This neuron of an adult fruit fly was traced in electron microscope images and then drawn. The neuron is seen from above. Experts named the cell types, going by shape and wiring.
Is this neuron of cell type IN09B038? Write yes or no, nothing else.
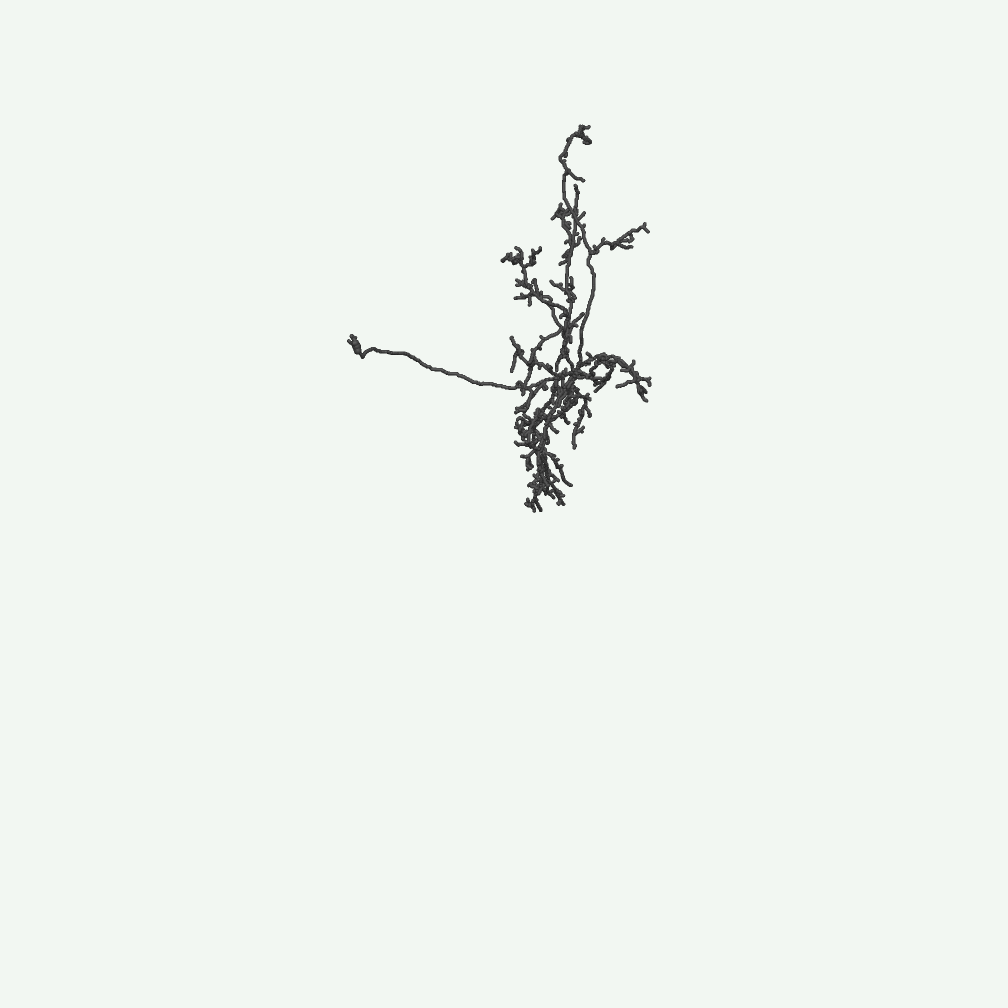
yes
